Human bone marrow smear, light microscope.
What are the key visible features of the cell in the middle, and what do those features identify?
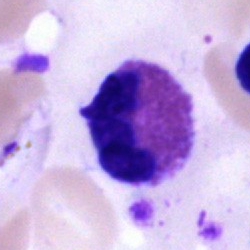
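A small pointed projection juts out at the upper left edge of a roughly round cell outline. The nucleus lies eccentrically and fills roughly the left half of the cell; no nucleoli are visible within it. Answer: eosinophil.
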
